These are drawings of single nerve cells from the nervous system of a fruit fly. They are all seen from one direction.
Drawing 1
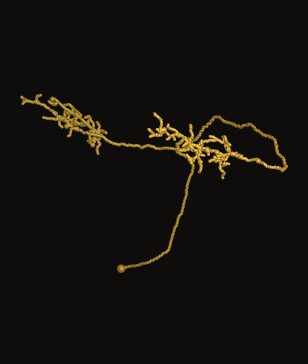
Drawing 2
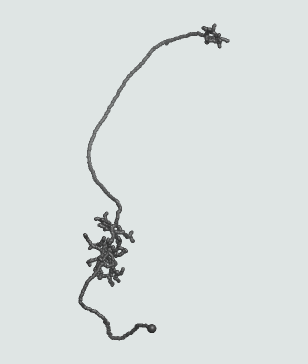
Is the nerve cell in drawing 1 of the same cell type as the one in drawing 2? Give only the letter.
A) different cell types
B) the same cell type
A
